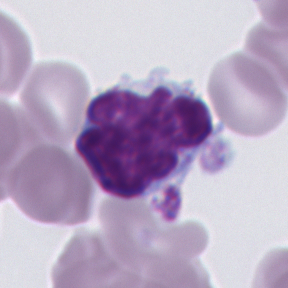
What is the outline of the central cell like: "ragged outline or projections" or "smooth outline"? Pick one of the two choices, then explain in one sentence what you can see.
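Ragged outline or projections. A ragged, wispy cytoplasmic fringe runs along the top and right edge of the cell.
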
